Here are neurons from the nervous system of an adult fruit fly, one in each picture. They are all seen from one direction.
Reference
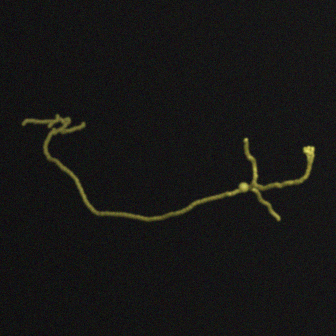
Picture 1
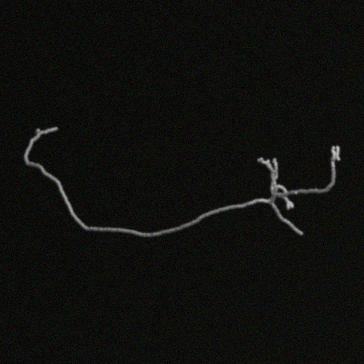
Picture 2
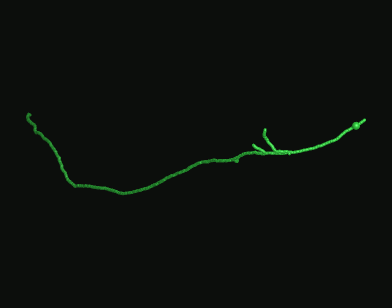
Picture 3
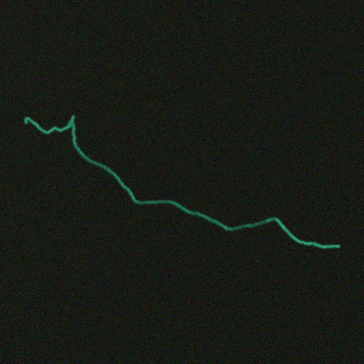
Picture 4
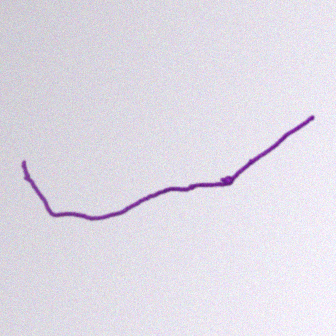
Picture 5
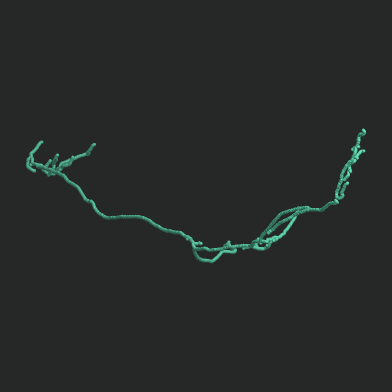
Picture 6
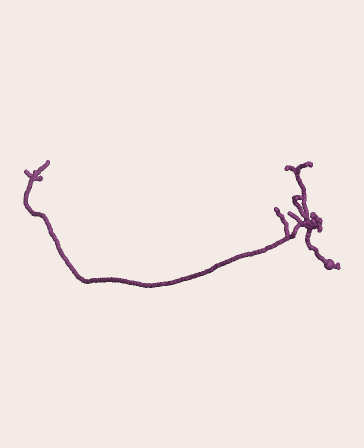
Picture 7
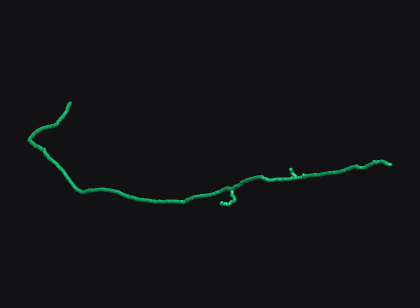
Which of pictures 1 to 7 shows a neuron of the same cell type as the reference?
1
